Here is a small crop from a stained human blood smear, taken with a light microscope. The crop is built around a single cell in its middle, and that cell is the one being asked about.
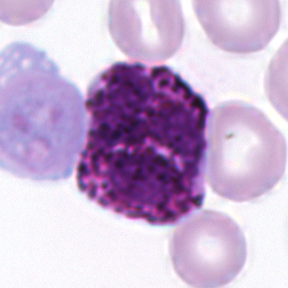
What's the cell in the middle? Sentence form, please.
The identification for the central cell is a basophil.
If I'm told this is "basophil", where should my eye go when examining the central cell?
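Taking this basophil feature by feature, the first thing is its granules: coarse, dark purple-black, packing the cell and reaching right out to its margin.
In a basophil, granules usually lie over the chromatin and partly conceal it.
That fits, though here the cover is heavier still: the nucleus is so thickly overlaid that its outline cannot be traced. One more thing catches the eye, a pale streak running roughly horizontally across the middle of the cell.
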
